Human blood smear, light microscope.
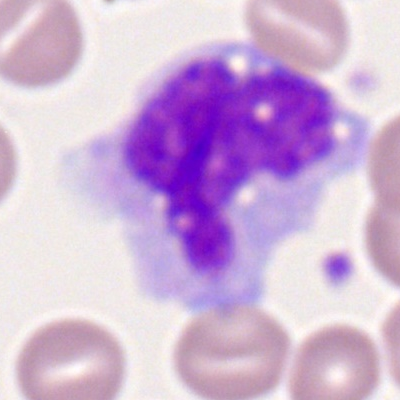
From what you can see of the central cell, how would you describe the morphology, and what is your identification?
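Start with the edge: instead of a smooth round border, this cell pushes out in blunt, angular bulges of cytoplasm. Now look at the nucleus, which is large and irregularly folded, with a lobe reaching downward from its upper mass. The cytoplasm is a pale greyish-blue, and you will find no coarse granules in it. This is a monocyte.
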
